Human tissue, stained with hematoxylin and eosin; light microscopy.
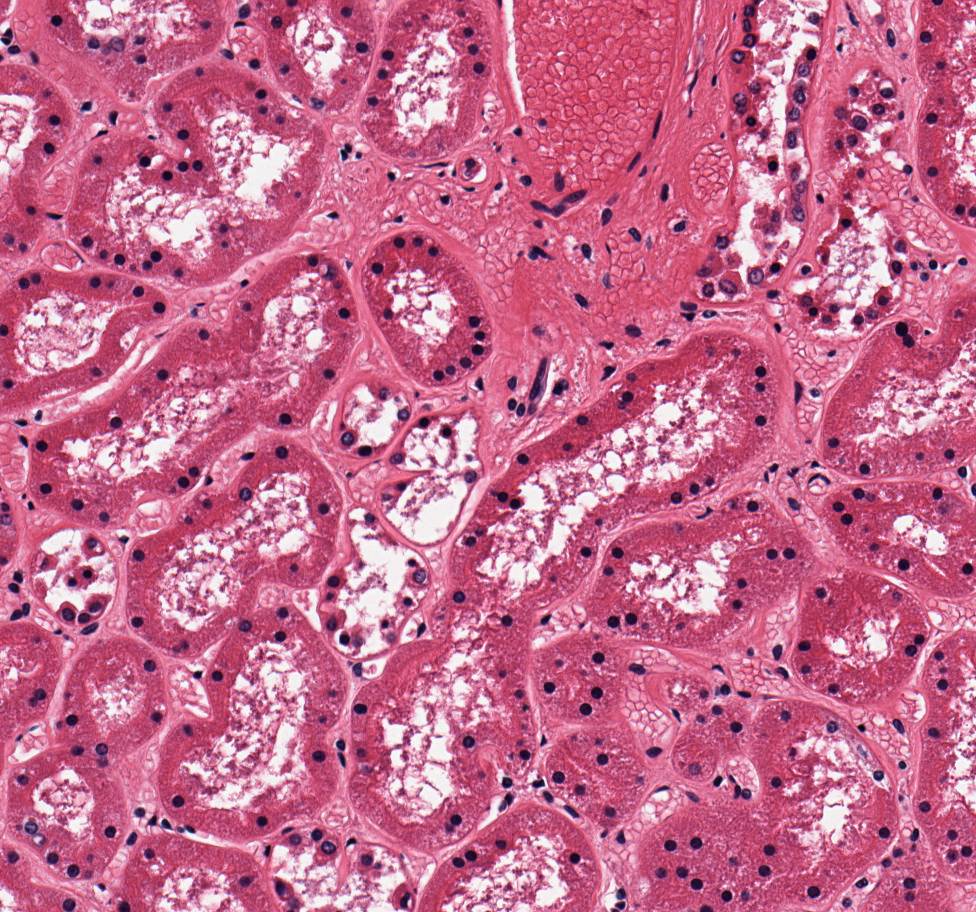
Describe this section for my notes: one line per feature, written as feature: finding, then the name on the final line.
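Packing: closely set tubules in round, oval and elongated profiles, scant interstitium between
Lining: mostly a single layer of cuboidal cells, abundant granular pink cytoplasm
Nuclei: small, round, dark, fairly uniform in size
Exceptions: a few smaller tubules near the centre, lower cells, paler cytoplasm, nuclei more closely set
Name: renal cortex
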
